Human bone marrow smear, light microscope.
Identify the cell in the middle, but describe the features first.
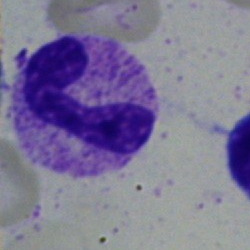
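Description: a round cell with a smooth edge. The nucleus is a single elongated band curving across the cell, its chromatin dark purple and coarsely clumped. No vacuoles are present in the cytoplasm. Name: band neutrophil.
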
